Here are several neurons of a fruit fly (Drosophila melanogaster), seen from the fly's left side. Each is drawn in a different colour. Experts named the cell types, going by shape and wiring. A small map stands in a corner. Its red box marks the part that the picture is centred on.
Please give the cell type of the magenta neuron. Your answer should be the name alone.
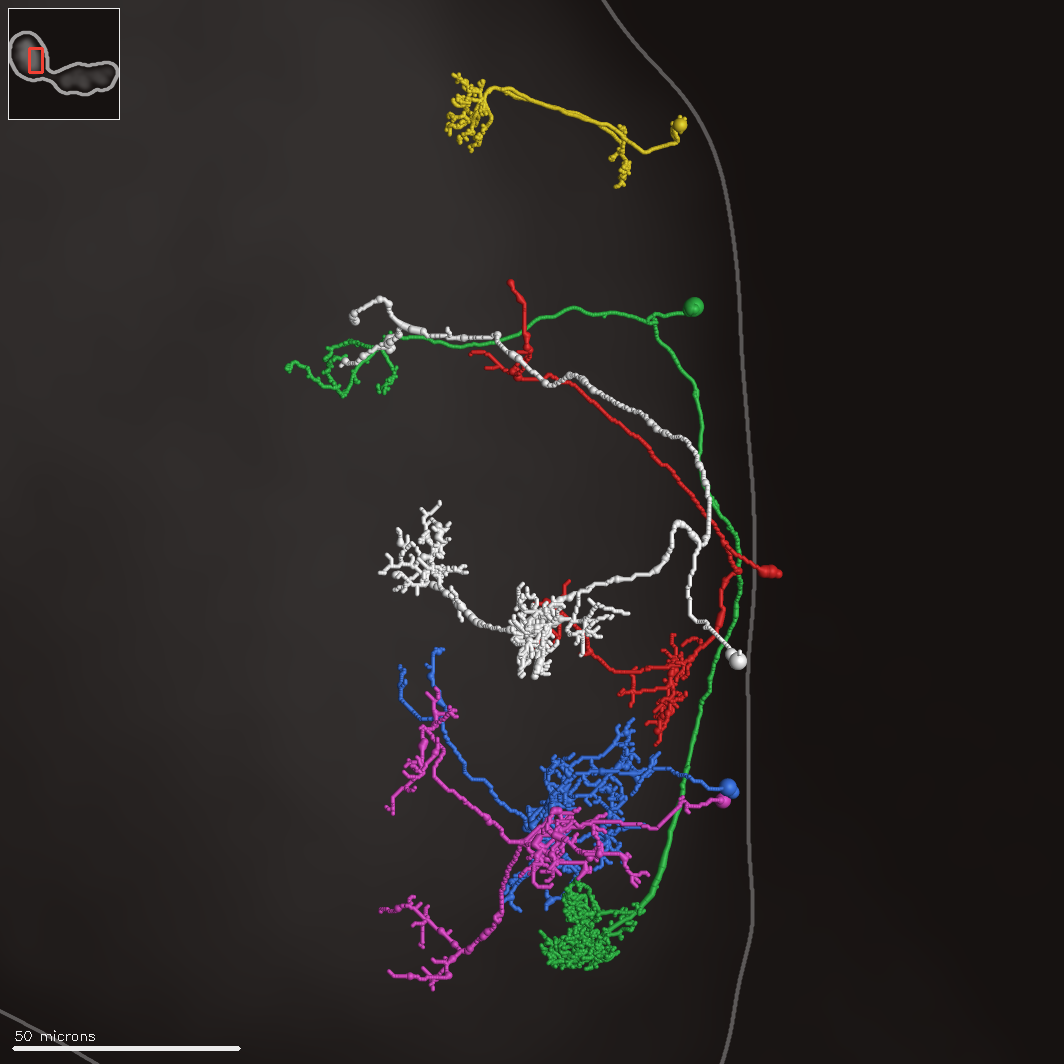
Y13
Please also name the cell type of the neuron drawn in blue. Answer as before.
Y11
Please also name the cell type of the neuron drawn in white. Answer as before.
LLPC1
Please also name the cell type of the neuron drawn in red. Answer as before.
LLPC2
